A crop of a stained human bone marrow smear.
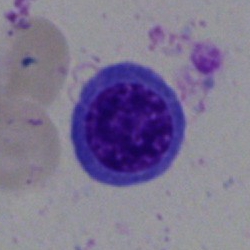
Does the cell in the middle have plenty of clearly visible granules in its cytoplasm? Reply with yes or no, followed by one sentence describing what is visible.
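No. No granules are seen in the cytoplasm.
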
